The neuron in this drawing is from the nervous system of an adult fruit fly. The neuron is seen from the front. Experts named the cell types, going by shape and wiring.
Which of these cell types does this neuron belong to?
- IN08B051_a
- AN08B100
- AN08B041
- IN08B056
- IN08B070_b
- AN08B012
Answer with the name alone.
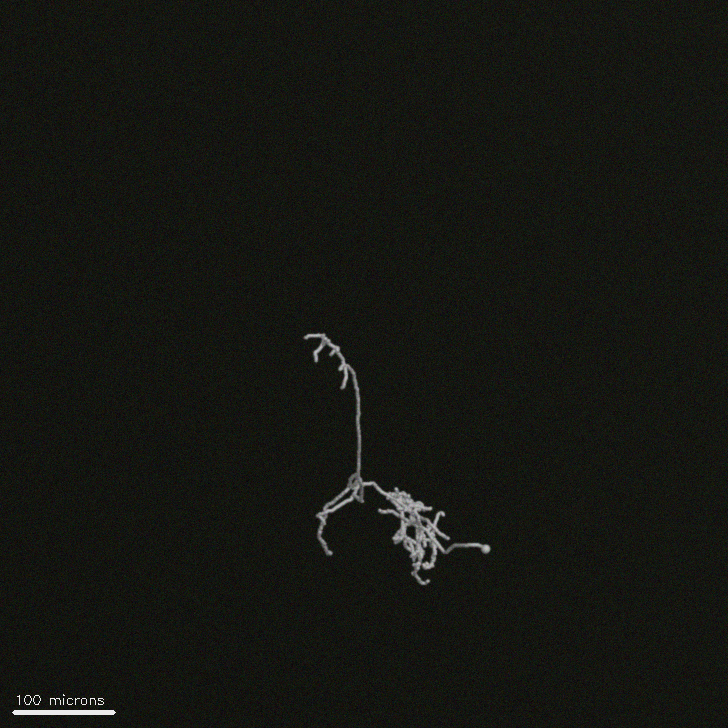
AN08B100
